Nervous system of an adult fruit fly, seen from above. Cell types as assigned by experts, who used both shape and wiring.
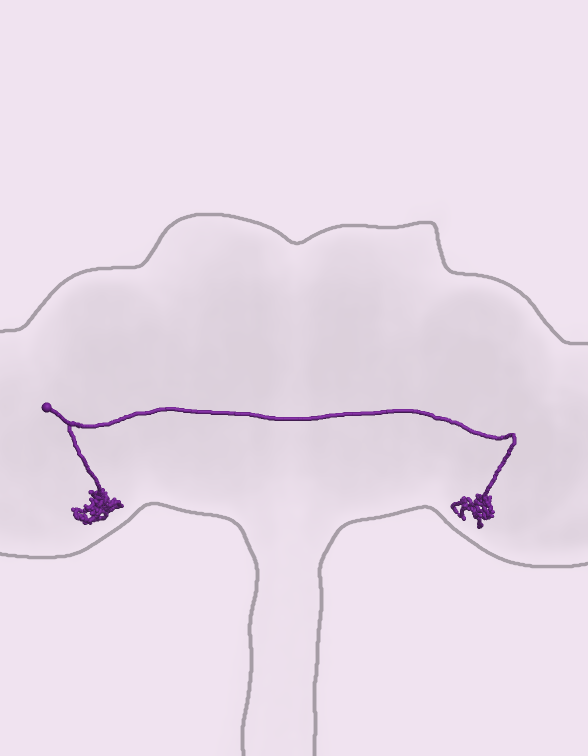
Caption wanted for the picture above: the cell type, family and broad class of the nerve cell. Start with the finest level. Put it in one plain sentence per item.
Type LC14b of hemilineage VPNp1_lateral, an optic-lobe intrinsic neuron.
